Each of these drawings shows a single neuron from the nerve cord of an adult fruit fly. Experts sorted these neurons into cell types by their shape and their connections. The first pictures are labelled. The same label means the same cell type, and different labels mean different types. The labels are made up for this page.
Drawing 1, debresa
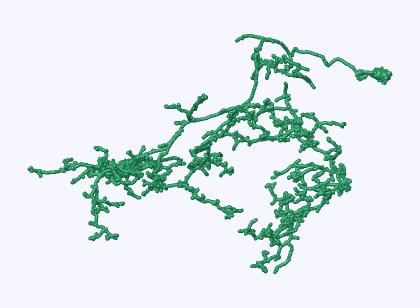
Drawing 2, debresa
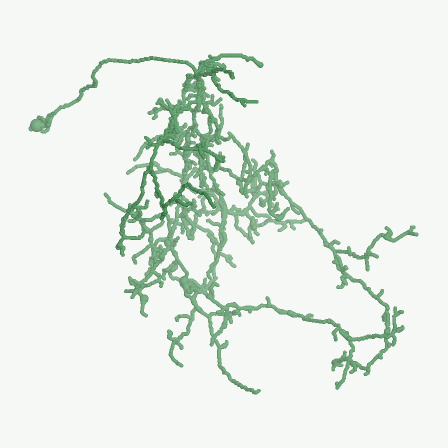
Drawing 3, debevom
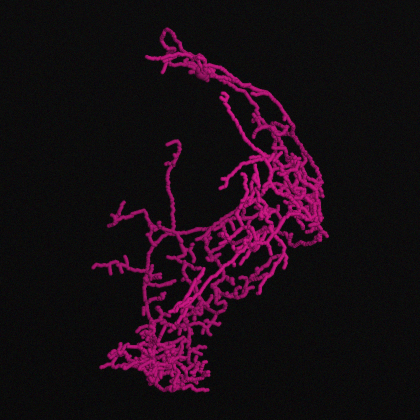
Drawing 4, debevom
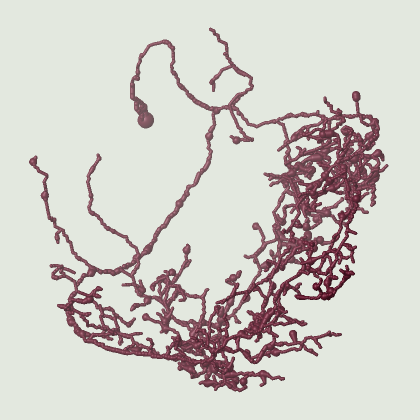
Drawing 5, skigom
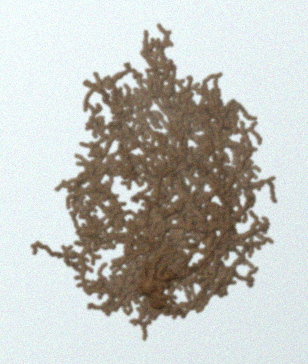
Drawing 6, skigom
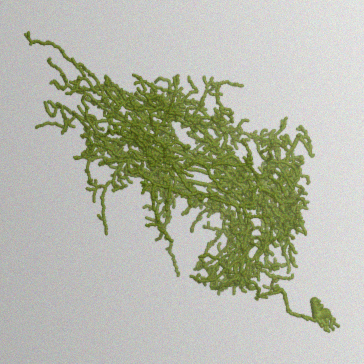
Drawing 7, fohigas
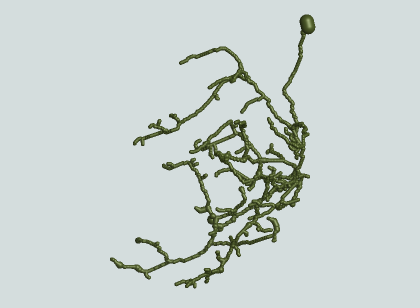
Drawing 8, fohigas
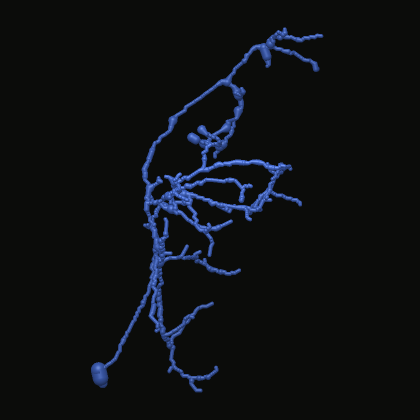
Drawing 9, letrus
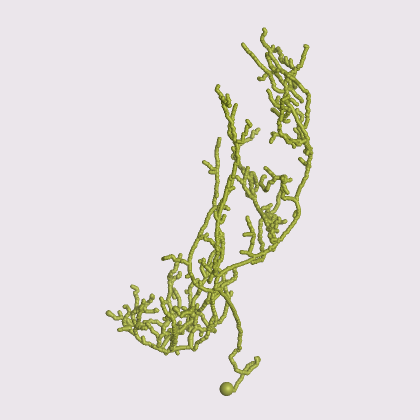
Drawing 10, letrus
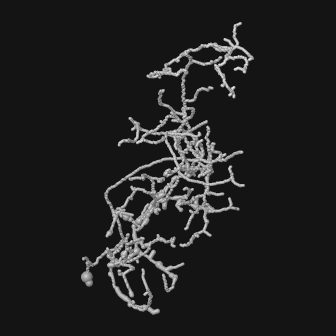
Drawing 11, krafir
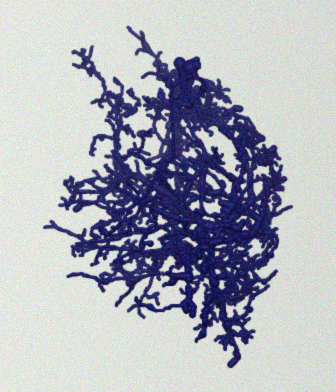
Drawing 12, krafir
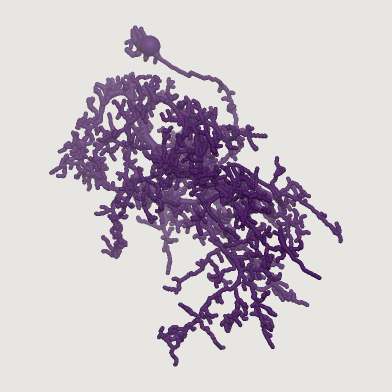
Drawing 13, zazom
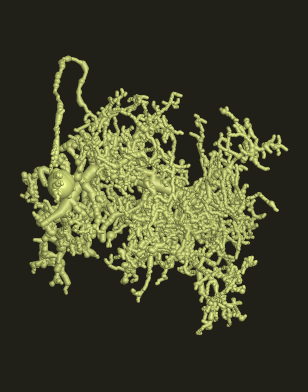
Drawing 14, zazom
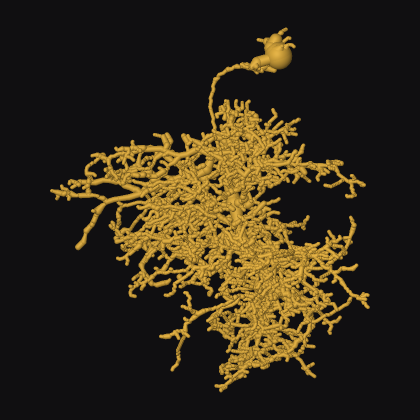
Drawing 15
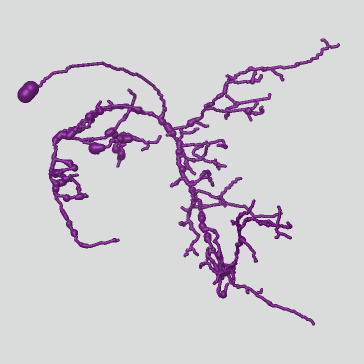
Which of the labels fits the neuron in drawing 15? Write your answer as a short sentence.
It belongs to letrus.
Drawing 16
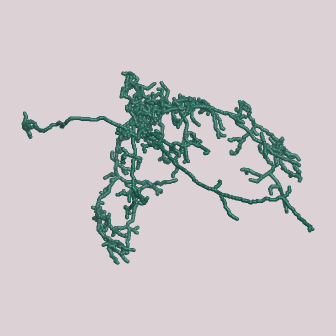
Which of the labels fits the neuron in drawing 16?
It belongs to debresa.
